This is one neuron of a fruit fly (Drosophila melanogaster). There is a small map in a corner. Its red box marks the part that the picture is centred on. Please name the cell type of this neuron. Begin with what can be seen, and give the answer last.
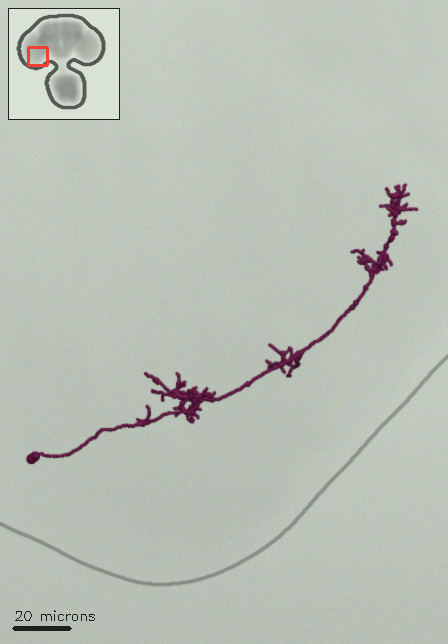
The cell body is at the lower left of the picture. From left to right in the picture it spans about 140 microns. Dozens of branch ends can be seen. It is an optic-lobe intrinsic neuron. The cell type is TmY17.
